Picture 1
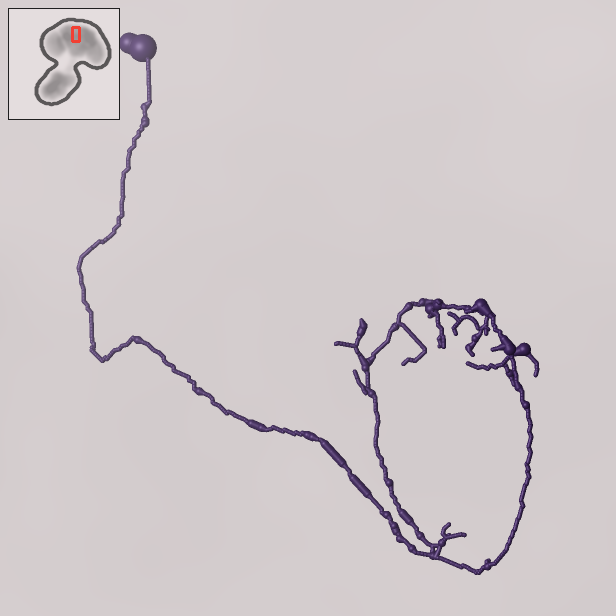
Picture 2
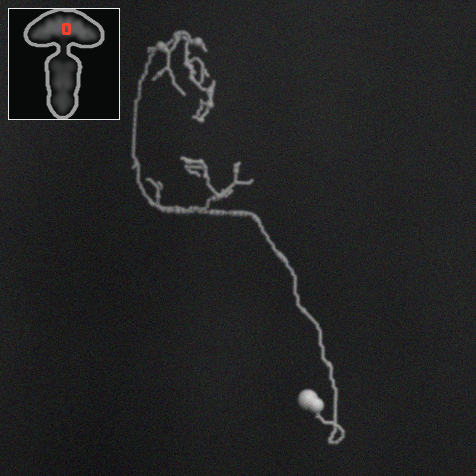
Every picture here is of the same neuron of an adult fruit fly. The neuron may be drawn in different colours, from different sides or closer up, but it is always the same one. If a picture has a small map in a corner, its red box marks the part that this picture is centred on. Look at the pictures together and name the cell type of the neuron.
vDeltaM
